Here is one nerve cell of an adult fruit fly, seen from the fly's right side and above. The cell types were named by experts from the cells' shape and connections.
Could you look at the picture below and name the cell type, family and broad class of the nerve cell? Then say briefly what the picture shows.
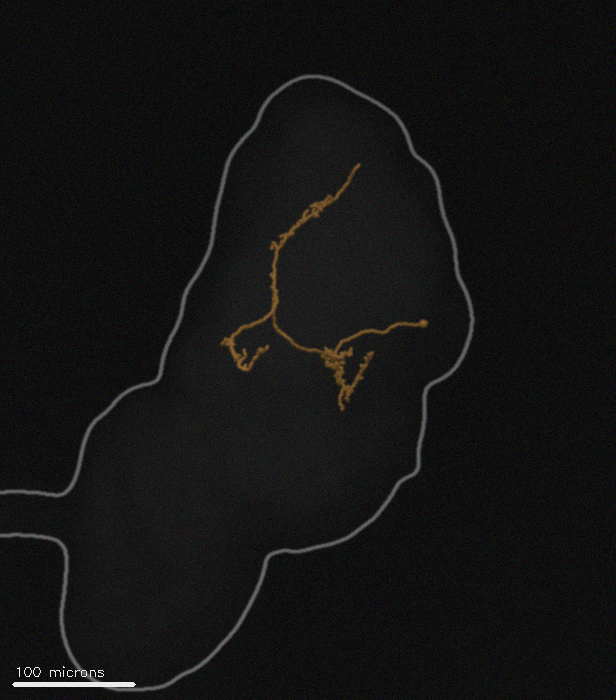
The cell type is CB1891b. Its family is hemilineage VESa2. This is a central-brain intrinsic neuron. By the scale bar it is about 200 microns tall in this view. In this view it is about as wide as it is tall.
